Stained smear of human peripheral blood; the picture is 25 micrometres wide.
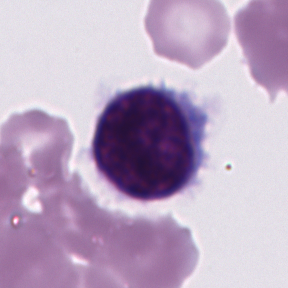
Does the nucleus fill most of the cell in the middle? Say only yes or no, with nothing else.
Yes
